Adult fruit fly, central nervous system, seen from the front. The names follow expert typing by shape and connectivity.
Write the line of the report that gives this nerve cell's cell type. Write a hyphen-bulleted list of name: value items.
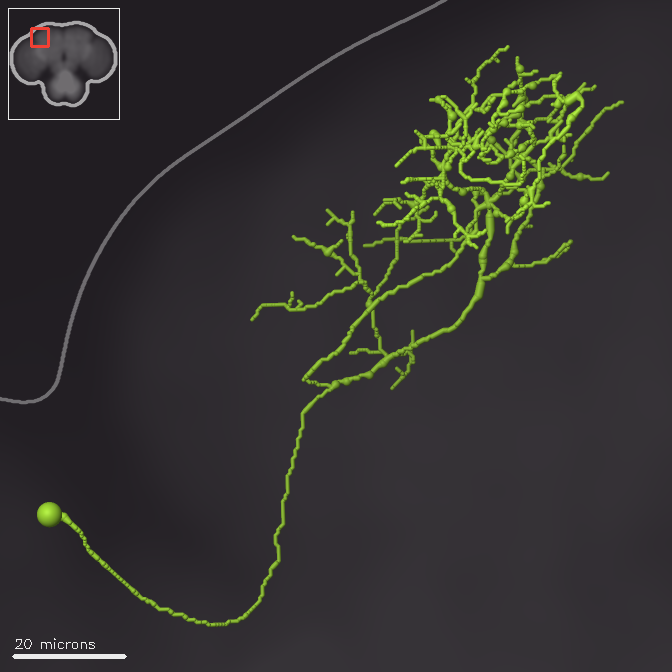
- cell type: CB1821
